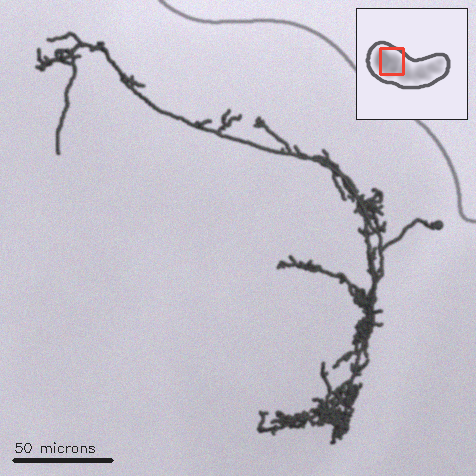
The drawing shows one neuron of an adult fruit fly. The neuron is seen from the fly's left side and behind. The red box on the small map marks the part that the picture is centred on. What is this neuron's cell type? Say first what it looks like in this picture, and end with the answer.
From top to bottom in the picture it spans about 200 microns. Dozens of branch ends can be seen. It is a central-brain intrinsic neuron. The cell type is PLP116.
